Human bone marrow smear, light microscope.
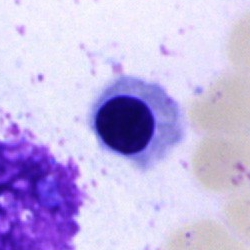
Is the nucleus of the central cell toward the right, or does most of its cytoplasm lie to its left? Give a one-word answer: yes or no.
No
